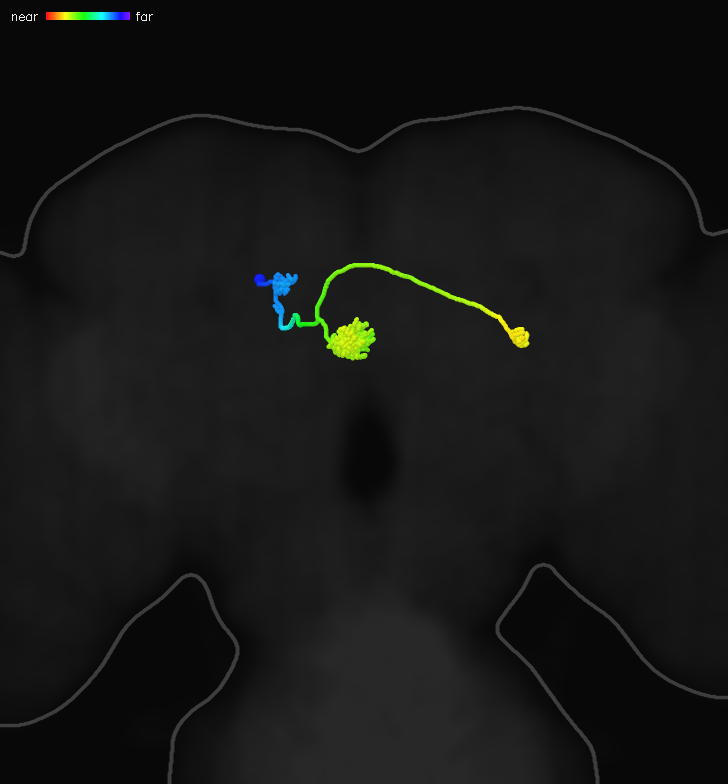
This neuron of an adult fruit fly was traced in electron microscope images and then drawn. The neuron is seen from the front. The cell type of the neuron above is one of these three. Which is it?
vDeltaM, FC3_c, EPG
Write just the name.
EPG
